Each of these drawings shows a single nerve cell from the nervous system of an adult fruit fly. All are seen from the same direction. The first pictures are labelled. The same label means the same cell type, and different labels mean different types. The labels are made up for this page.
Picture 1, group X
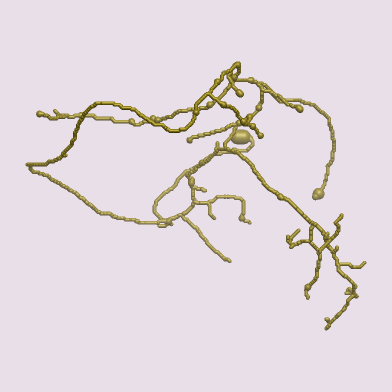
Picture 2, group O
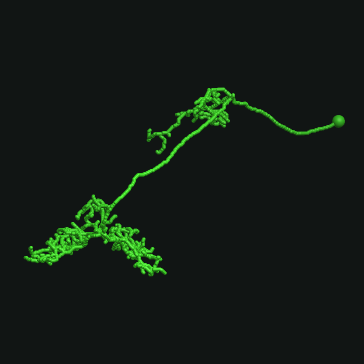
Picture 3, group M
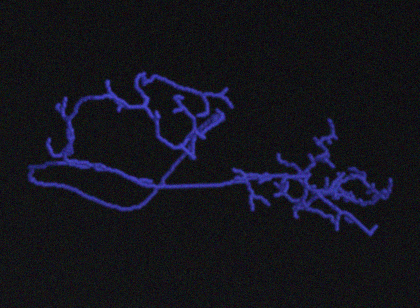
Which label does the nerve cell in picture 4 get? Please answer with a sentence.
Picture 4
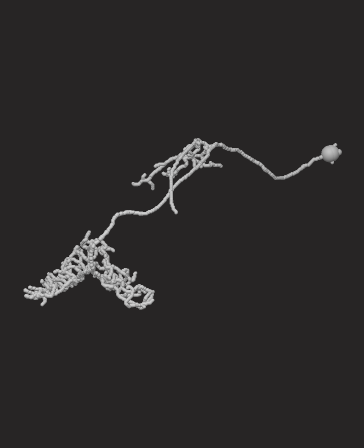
It belongs to group O.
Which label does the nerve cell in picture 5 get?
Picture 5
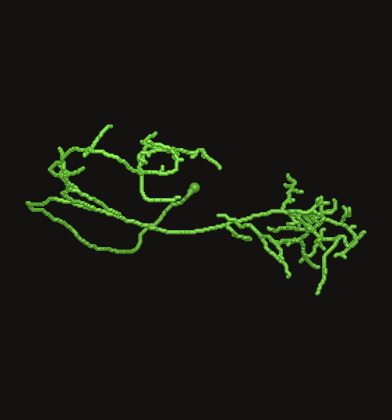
It belongs to group M.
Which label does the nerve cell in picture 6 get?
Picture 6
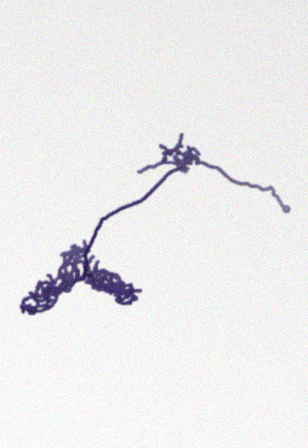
It belongs to group O.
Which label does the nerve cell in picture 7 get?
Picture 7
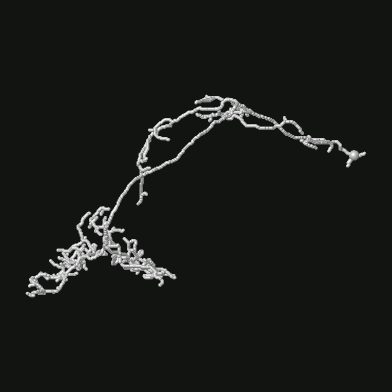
It belongs to group O.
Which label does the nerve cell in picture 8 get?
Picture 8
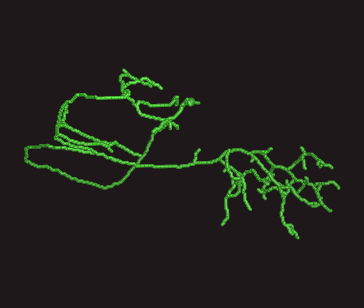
It belongs to group M.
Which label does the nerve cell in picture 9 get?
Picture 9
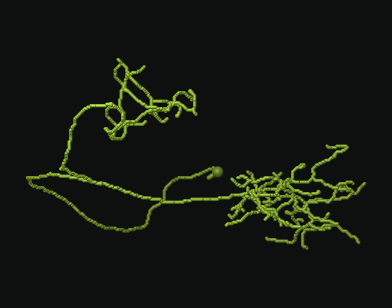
It belongs to group M.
